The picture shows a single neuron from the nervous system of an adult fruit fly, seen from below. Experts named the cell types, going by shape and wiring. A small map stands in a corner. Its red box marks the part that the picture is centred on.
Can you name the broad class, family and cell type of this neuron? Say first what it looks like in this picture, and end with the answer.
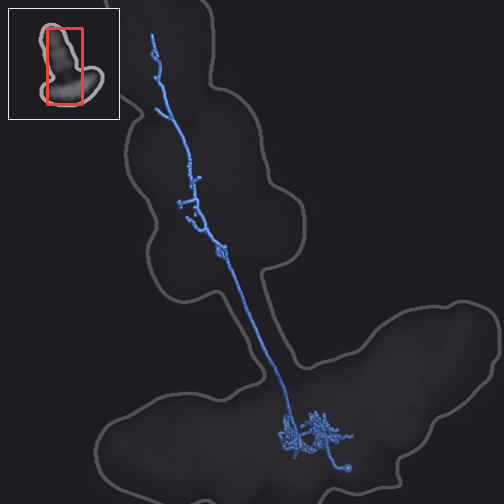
In this view it is taller than it is wide. Its broad class is descending neuron. Its family is hemilineage MX3. It is of cell type DNg20.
